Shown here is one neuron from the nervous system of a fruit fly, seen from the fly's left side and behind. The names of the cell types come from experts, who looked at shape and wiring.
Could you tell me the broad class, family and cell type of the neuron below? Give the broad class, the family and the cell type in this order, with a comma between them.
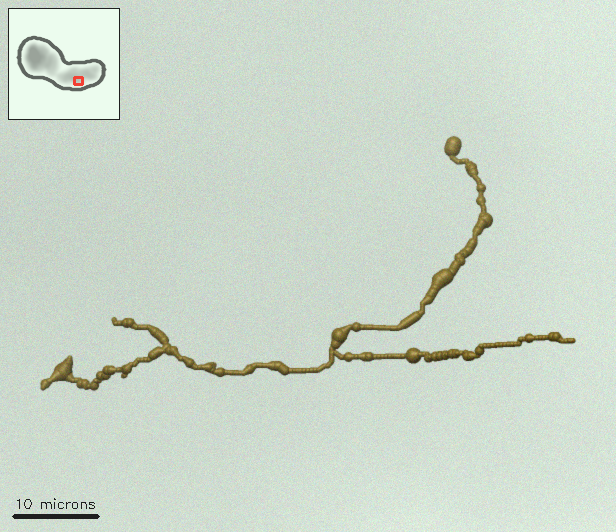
sensory neuron entering the nerve cord, class mechanosensory tactile, SNta45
